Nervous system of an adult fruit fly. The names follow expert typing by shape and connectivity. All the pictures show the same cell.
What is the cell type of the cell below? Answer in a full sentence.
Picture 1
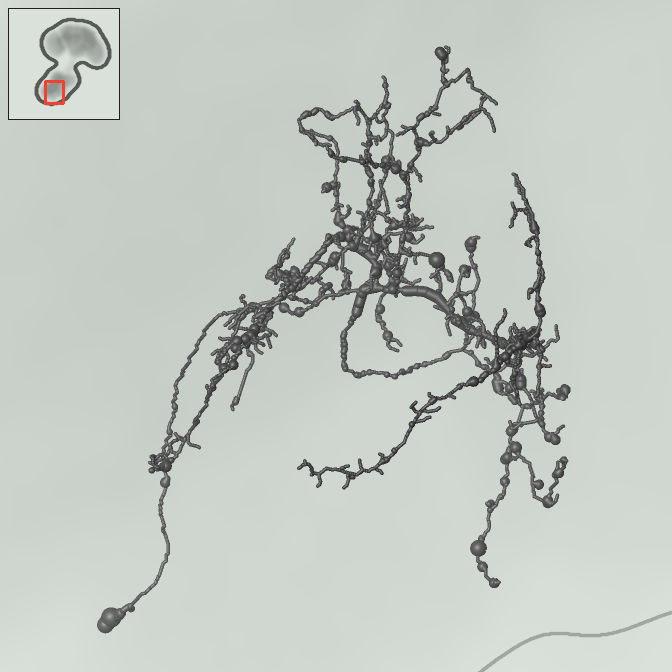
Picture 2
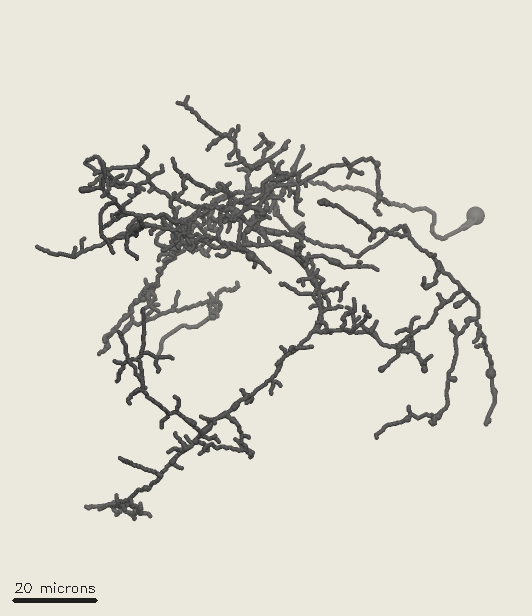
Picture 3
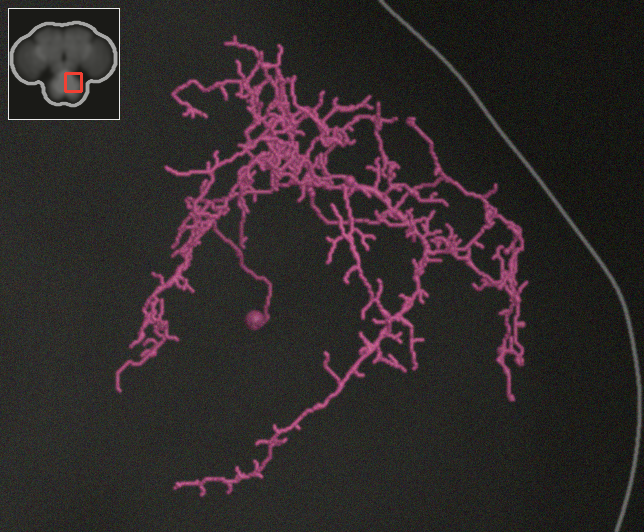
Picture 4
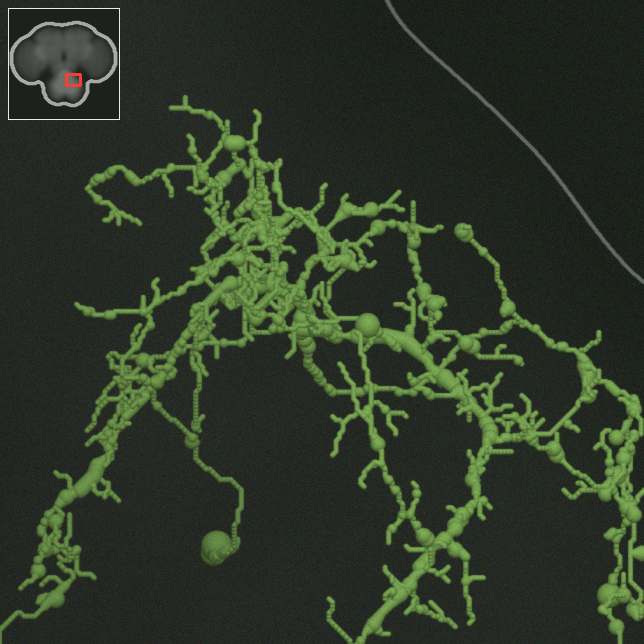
The cell type is IN03A059.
